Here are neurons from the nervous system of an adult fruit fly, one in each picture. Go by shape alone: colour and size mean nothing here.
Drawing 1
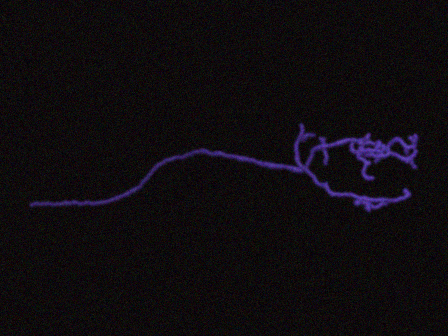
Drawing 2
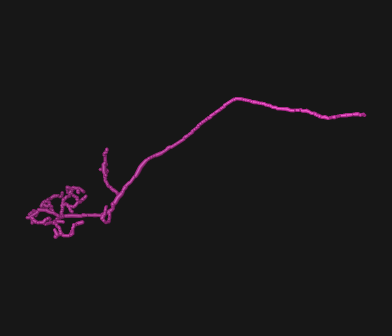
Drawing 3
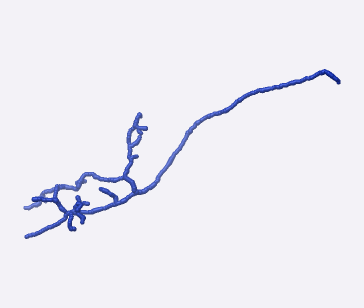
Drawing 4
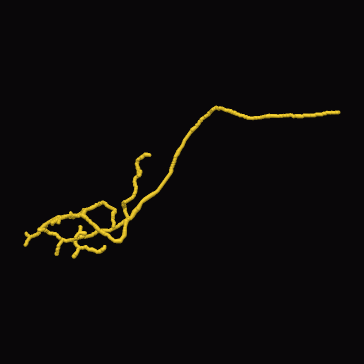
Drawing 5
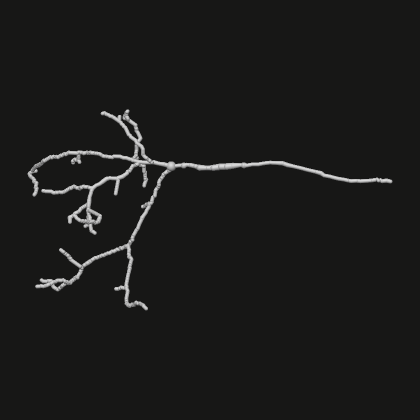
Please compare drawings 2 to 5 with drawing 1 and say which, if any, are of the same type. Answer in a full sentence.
Drawing 2, drawing 3 and drawing 4 are of the same cell type.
